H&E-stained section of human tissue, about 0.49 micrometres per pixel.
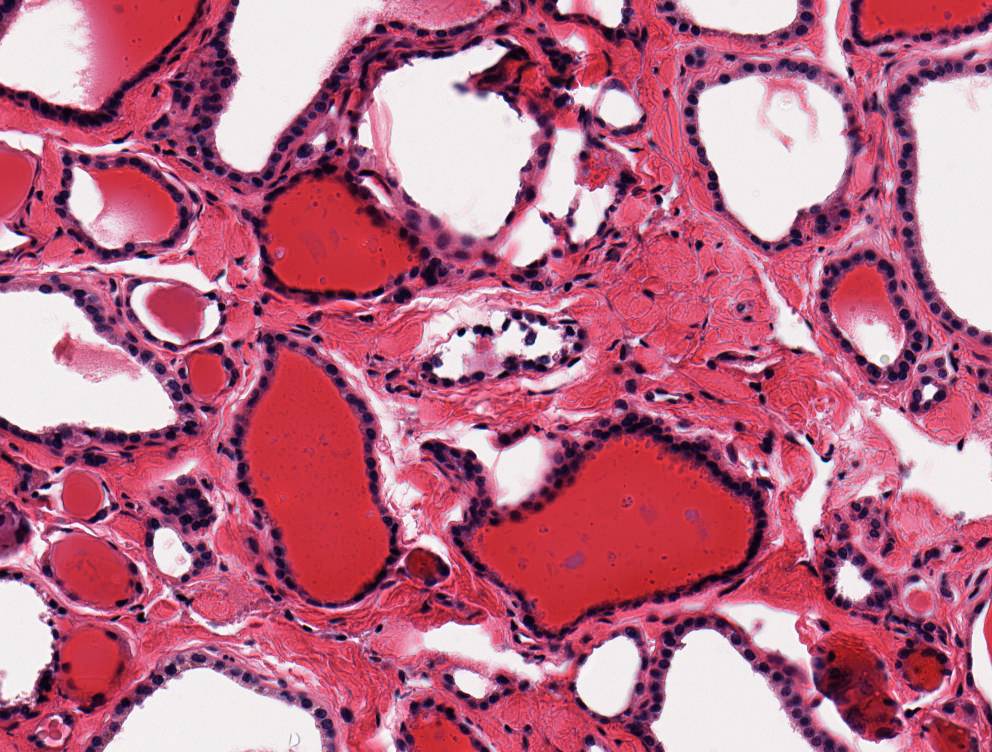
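Thyroid. Each follicle, I note, is lined by a single layer of low cuboidal to flattened cells, with small, round, dark-staining nuclei set in an even row around it. Many follicles, including the large ones in the centre and left of centre, are filled with smooth, homogeneous, deep red material. Between them lies pink fibrous stroma with scattered spindle-shaped nuclei, broadest in the middle of the field.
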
